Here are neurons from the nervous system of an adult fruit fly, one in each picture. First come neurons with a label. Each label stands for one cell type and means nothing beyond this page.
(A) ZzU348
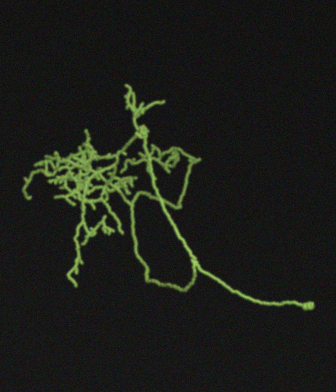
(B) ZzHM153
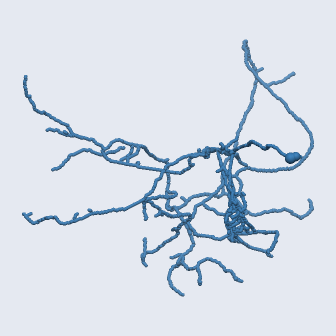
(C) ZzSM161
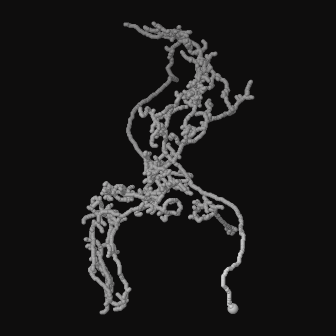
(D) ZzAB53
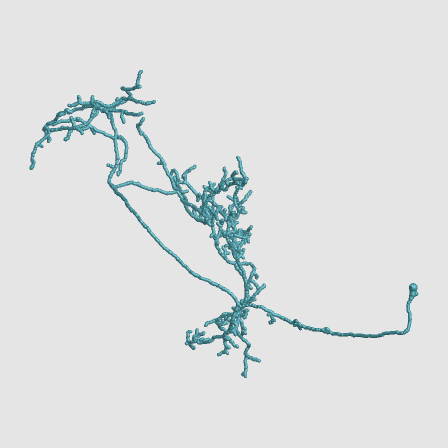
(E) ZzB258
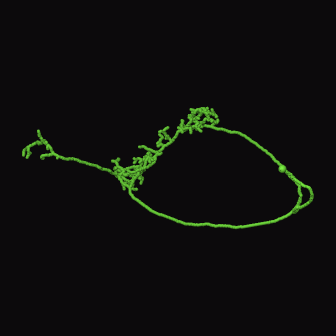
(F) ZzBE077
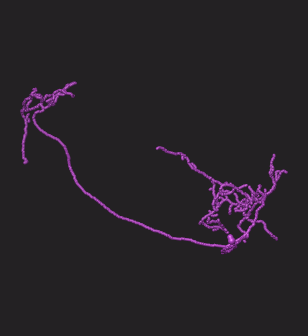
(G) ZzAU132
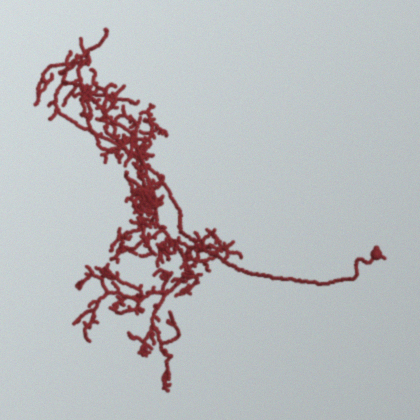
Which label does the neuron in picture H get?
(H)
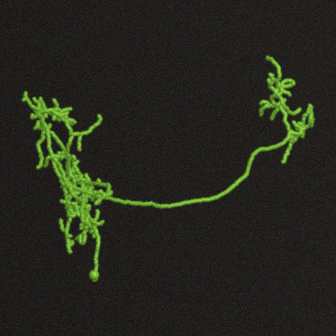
ZzBE077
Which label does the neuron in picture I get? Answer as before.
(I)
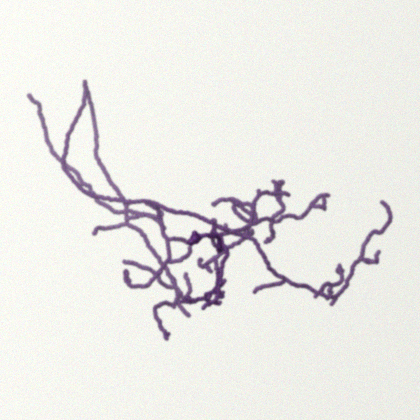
ZzHM153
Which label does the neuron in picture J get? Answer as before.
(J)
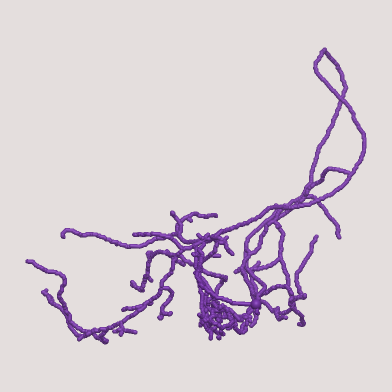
ZzHM153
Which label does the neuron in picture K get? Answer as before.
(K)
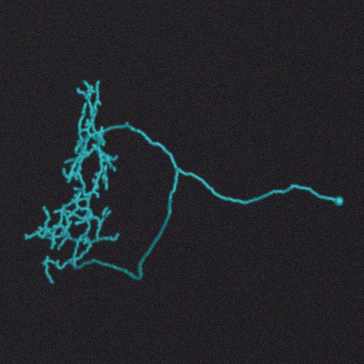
ZzBE077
